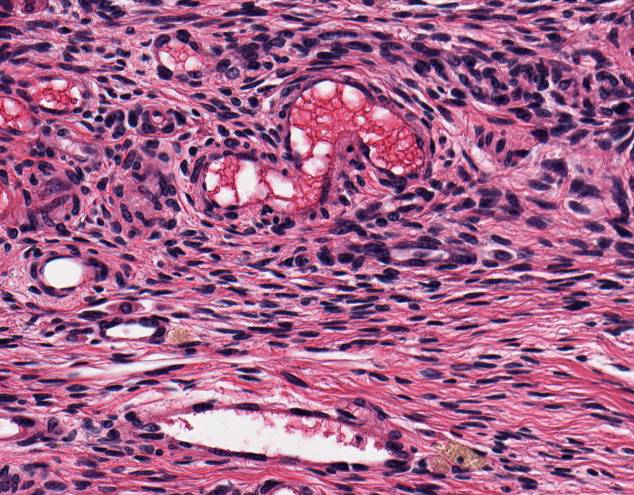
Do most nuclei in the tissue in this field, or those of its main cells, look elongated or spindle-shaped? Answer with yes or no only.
Yes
